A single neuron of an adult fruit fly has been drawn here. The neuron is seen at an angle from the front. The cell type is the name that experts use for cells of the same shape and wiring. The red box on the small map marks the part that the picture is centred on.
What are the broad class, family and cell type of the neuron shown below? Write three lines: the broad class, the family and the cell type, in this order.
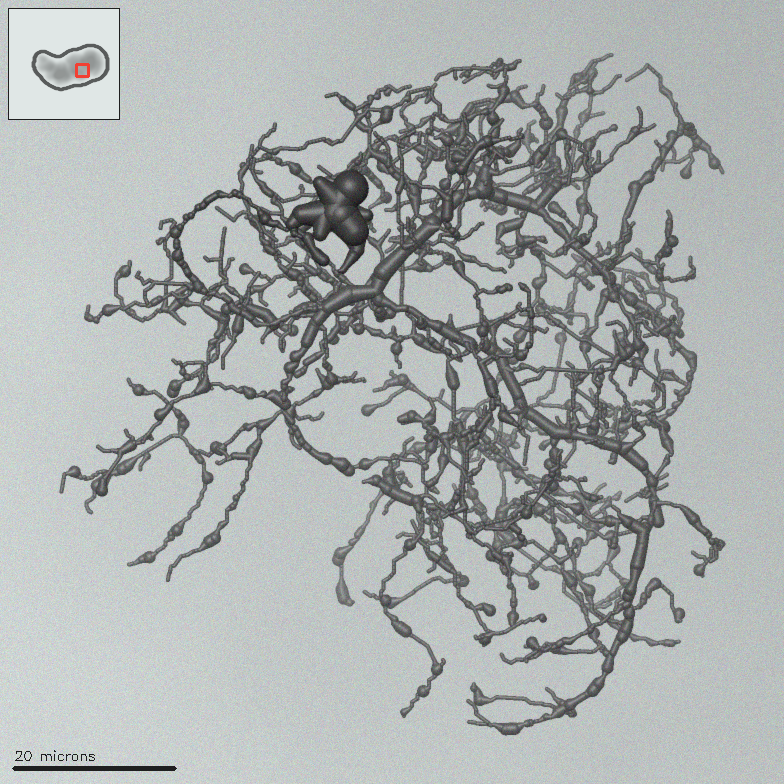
central-brain intrinsic neuron
hemilineage ALl1_dorsal
lLN2X02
